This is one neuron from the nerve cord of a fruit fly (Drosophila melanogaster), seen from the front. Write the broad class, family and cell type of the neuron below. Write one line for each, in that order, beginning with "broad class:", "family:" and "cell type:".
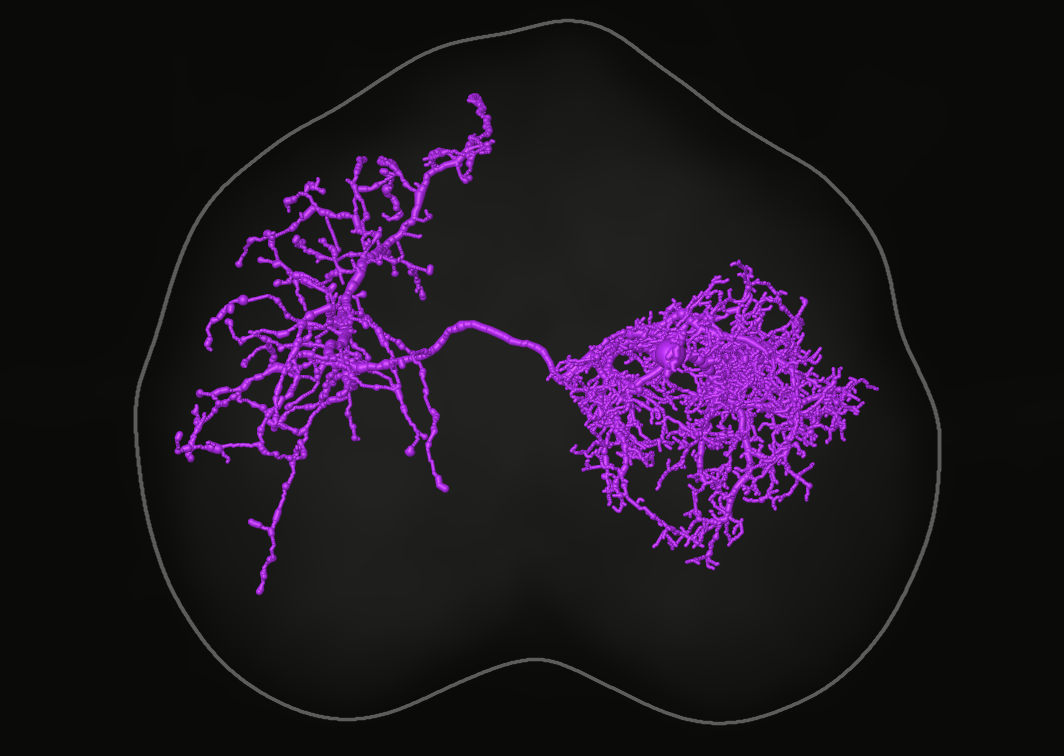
broad class: nerve-cord intrinsic neuron
family: hemilineage 08B
cell type: IN08B001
